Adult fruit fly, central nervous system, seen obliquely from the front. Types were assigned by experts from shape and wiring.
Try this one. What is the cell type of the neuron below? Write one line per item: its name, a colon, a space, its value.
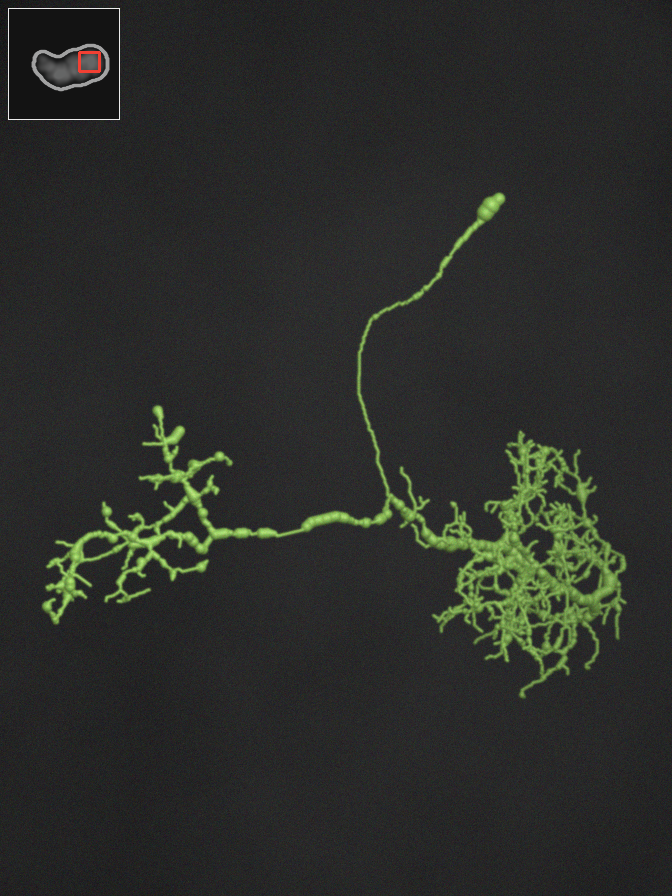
cell type: LPLC4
